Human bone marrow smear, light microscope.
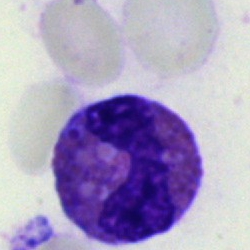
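Eosinophil in the middle of this stained bone marrow smear: its outline is round and smooth. Notice how the nucleus curves around a pale zone over toward the centre-left. The chromatin there is dark purple and coarsely clumped, while the cytoplasm takes on a pinkish-purple colour.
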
